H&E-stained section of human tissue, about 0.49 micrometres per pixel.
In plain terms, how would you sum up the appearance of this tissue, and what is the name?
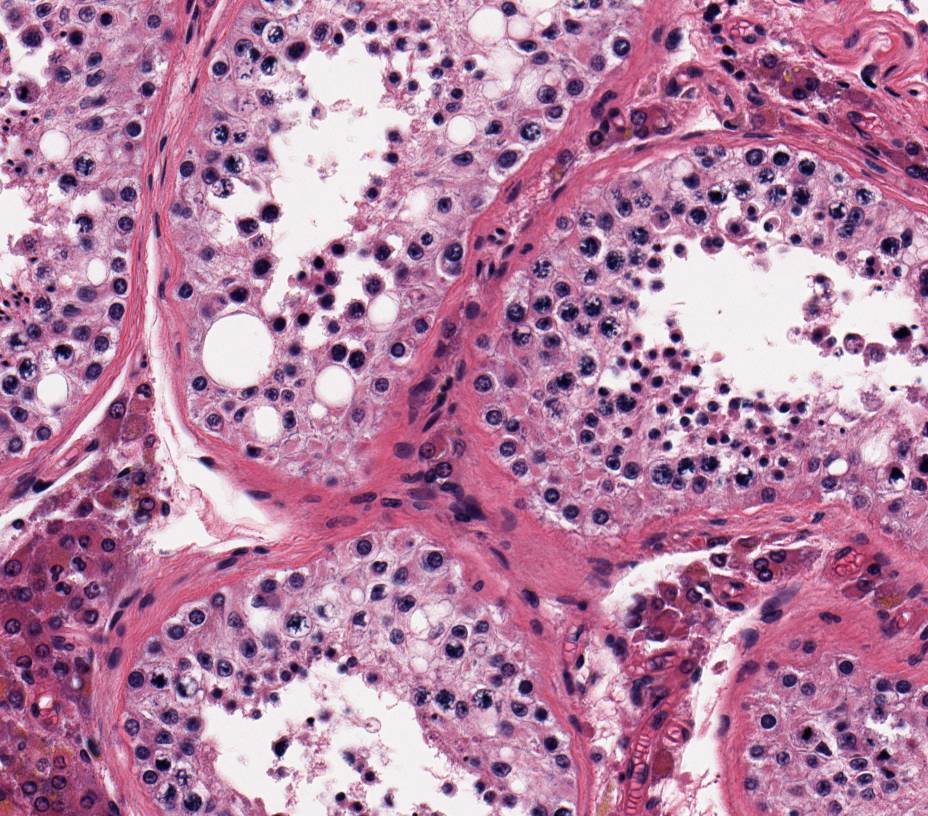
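Notice several large rounded tubules, cut across, filling the field and separated by bands of pink fibrous tissue. A many-layered epithelium of germ cells lines each, reaching from the wall toward a central lumen. Round clear vacuoles lie within it, most numerous in the upper-left tubule. At the lower left, between tubules, polygonal cells with pink cytoplasm and golden-brown pigment cluster, consistent with Leydig cells. This is testis.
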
